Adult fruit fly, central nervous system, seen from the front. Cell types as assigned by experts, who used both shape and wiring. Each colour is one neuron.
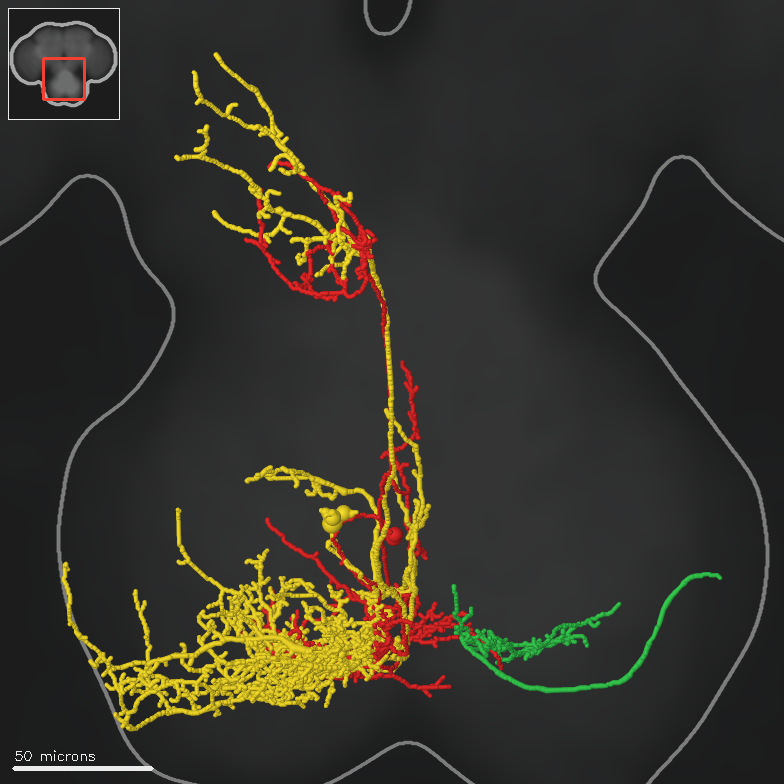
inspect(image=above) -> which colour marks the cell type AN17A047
red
